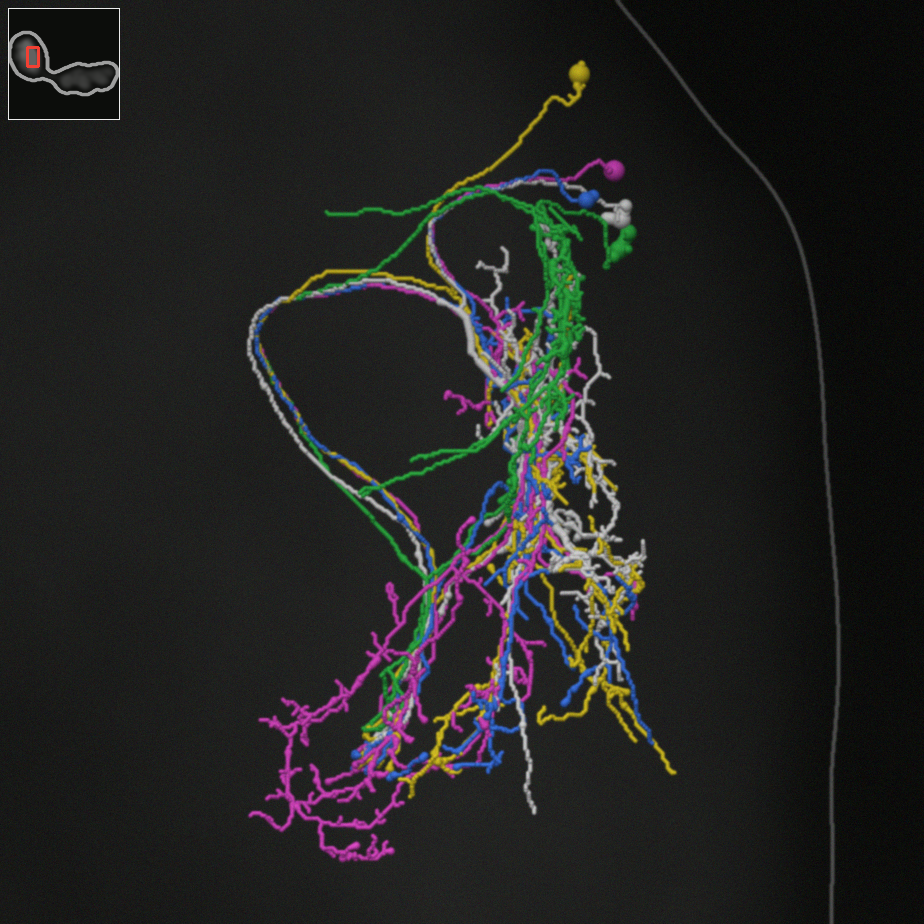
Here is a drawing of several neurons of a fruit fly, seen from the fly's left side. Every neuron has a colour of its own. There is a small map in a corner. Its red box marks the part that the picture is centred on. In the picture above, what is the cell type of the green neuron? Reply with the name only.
PS229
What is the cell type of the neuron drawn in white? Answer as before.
CB0382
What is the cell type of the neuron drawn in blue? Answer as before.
PS224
